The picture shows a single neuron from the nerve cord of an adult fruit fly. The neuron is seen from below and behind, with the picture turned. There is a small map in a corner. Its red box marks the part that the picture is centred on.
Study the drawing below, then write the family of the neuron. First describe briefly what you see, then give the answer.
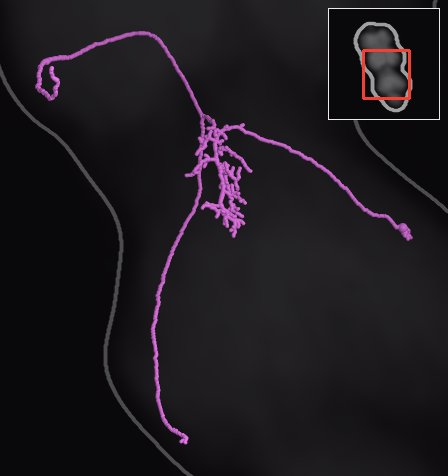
As drawn here it is about as wide as it is tall. Its broad class is nerve-cord intrinsic neuron. Its family is hemilineage 18B.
